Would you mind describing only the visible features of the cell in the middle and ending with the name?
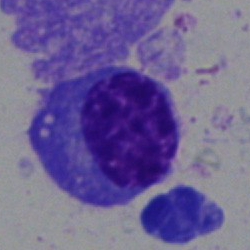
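The nucleus is off-centre, pushed toward the right edge of the cell. The cytoplasm stains deep blue, its widest band lying to the left of the nucleus. Two small clear vacuoles are present in the upper-left cytoplasm. Name: plasma cell.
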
